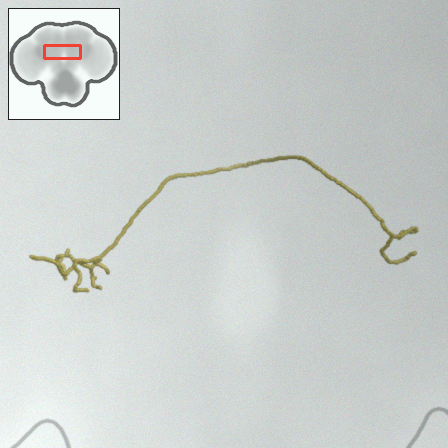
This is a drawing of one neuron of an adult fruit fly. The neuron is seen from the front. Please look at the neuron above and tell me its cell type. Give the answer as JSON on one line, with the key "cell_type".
{"cell_type": "ORN_VA1v"}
